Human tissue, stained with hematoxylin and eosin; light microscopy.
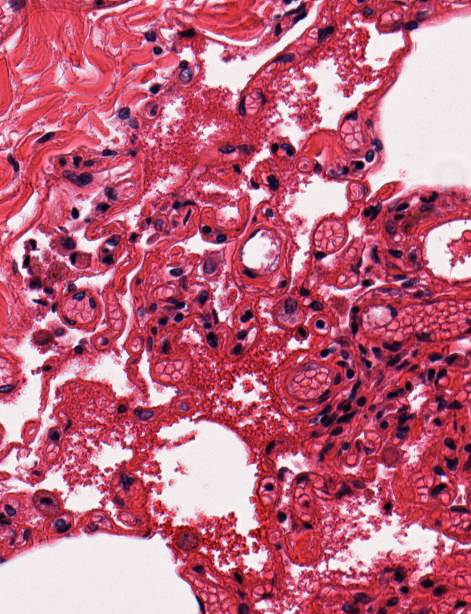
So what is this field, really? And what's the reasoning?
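Mainly alveolus, I'd say. Large empty white spaces sit at the lower left and upper right edges, and many red blood cells lie loose between the septa.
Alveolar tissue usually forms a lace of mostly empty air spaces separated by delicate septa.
Dense, wavy pink collagen fills the upper left corner, and no fat cells are present.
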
